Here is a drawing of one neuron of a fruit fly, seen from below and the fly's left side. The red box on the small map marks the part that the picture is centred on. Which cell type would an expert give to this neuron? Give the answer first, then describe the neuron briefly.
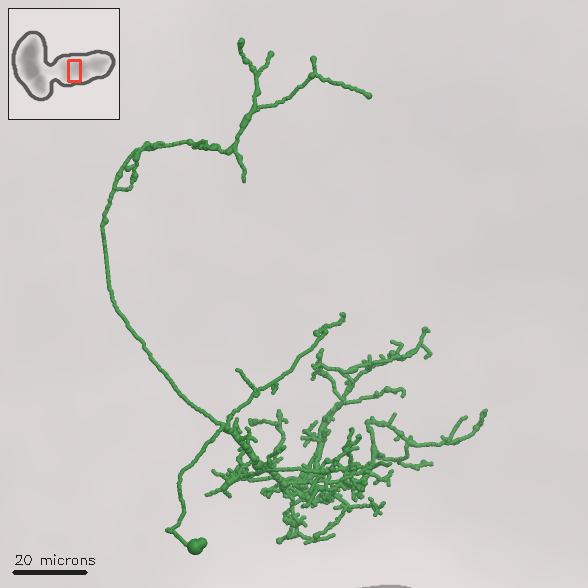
It is of cell type IN06B063. This is a nerve-cord intrinsic neuron. It is in the nerve cord and does not reach the brain. From top to bottom in the picture it spans about 140 microns. Dozens of branch ends can be seen.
